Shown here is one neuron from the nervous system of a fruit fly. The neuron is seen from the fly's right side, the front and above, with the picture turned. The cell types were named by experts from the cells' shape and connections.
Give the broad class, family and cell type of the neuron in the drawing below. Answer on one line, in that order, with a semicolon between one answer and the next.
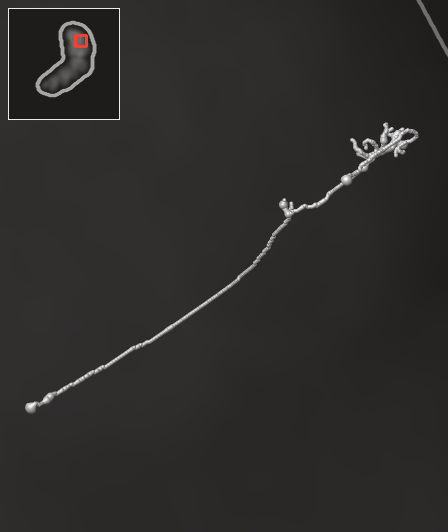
optic-lobe intrinsic neuron; Tm; Tm2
